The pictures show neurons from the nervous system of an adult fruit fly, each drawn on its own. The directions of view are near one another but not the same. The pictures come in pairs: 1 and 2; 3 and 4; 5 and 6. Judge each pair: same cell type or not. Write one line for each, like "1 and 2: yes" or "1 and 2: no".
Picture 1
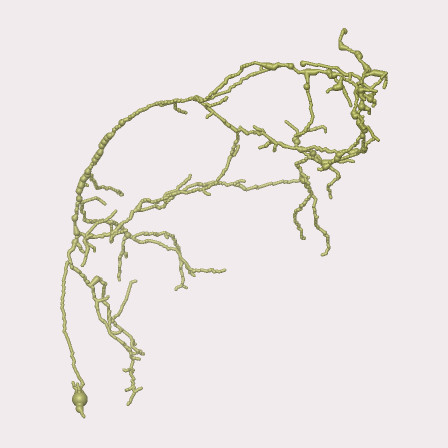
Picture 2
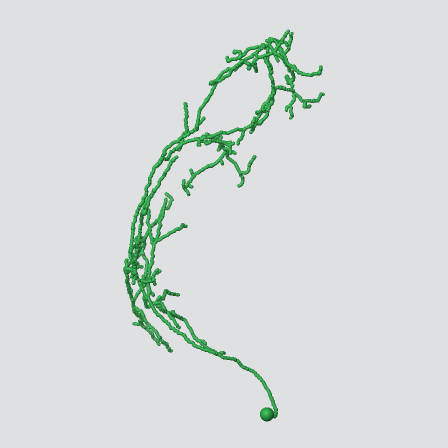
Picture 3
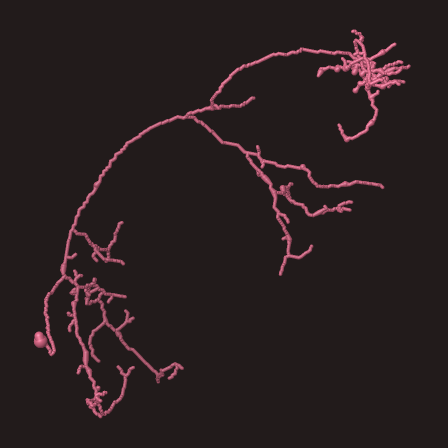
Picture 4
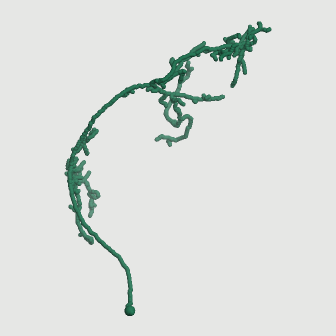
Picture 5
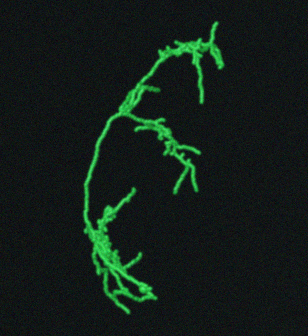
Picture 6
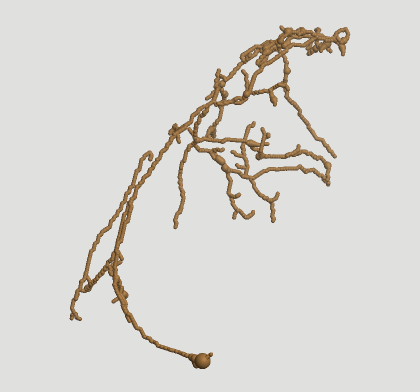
1 and 2: yes
3 and 4: yes
5 and 6: no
